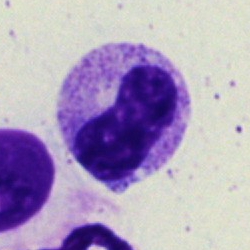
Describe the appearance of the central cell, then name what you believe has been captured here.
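See how the nucleus curves like a kidney, notched on its upper left side. Its chromatin is dark purple and condensed. The pale lilac cytoplasm is widest on the upper left, with fine purple granules scattered through it. This is a band neutrophil.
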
